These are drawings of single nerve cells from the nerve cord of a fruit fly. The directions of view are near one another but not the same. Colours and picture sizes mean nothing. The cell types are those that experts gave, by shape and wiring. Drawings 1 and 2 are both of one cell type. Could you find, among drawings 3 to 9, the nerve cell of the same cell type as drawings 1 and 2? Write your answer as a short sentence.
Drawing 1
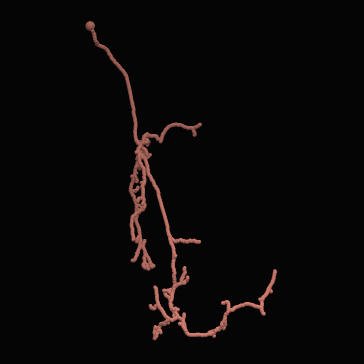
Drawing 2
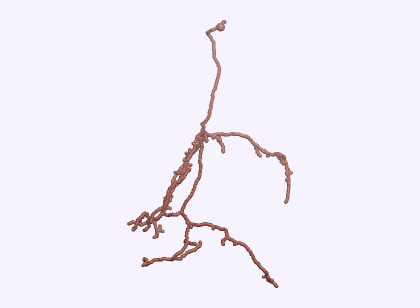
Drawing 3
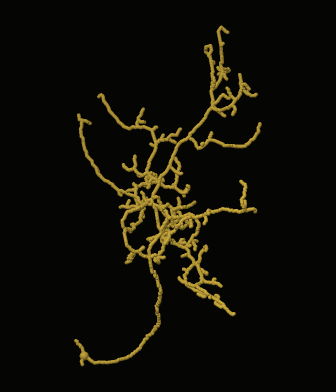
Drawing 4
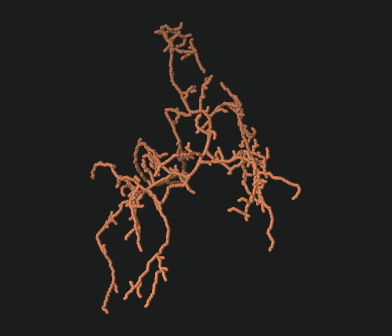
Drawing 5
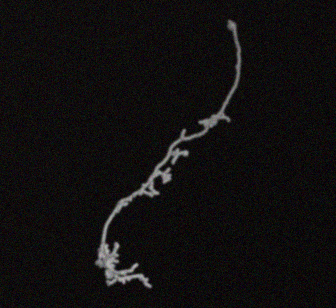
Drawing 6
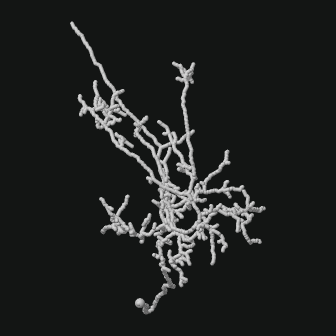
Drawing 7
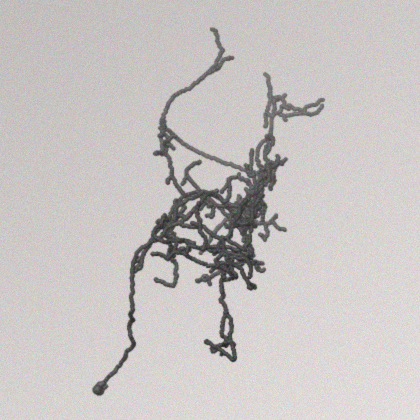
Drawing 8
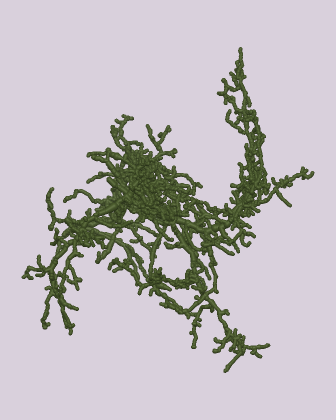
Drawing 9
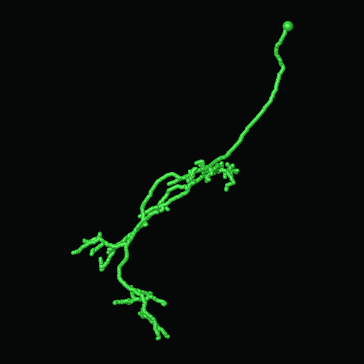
Drawing 9 shows a nerve cell of the same cell type.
